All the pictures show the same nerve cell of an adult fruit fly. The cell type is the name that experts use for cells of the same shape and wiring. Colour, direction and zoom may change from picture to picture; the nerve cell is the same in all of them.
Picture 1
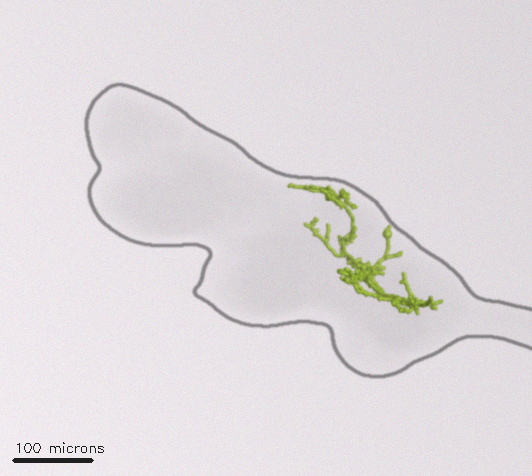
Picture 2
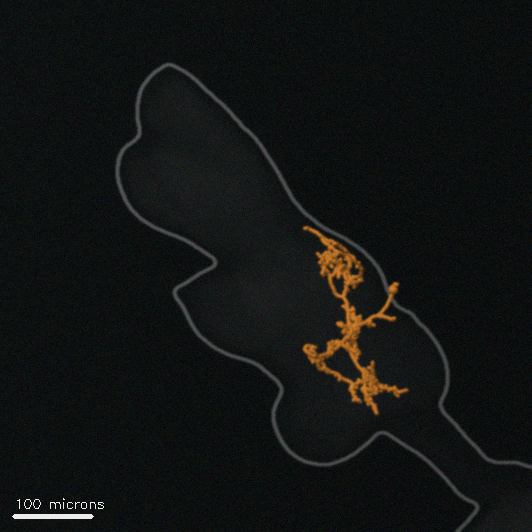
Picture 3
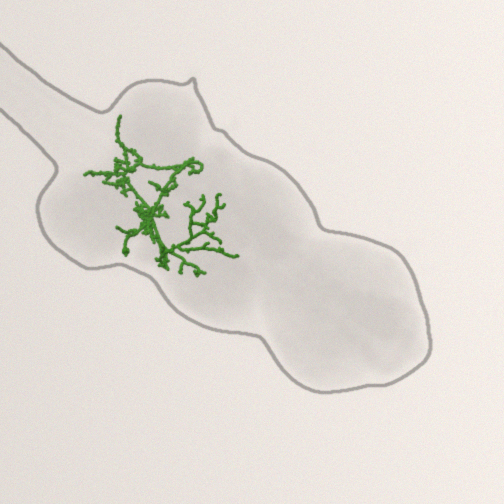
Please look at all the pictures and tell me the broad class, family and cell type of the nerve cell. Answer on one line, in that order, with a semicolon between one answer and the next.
nerve-cord intrinsic neuron; hemilineage 11A; IN11A006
